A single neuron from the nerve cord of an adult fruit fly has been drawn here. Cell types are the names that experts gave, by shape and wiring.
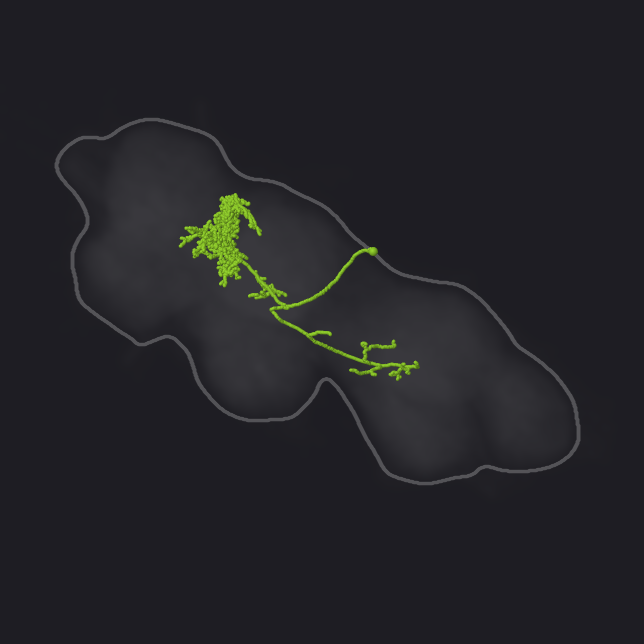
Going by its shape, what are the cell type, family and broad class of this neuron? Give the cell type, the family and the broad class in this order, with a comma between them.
IN23B006, hemilineage 23B, nerve-cord intrinsic neuron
